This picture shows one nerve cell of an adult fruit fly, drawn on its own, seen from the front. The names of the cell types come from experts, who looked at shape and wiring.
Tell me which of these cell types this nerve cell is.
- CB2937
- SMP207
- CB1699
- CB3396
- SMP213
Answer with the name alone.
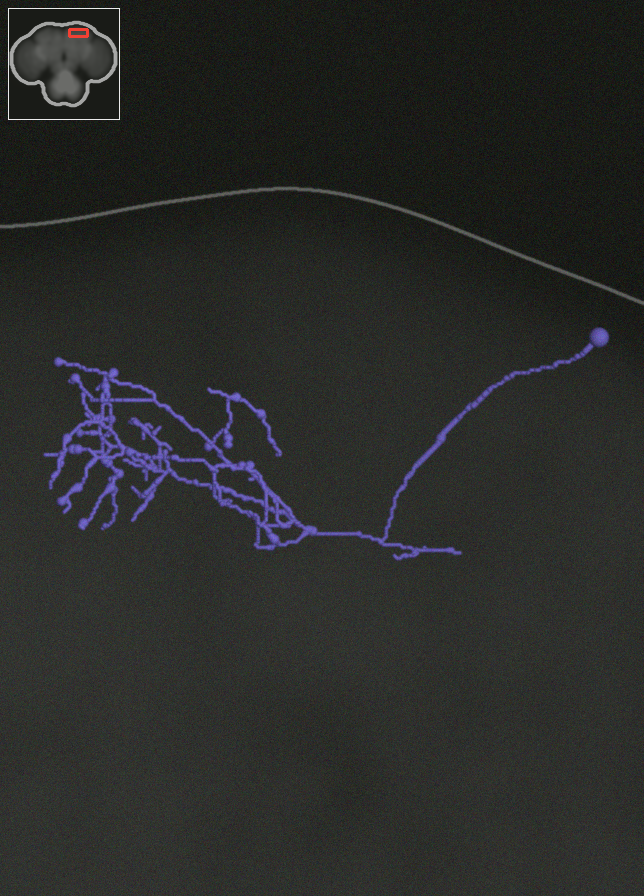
CB2937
